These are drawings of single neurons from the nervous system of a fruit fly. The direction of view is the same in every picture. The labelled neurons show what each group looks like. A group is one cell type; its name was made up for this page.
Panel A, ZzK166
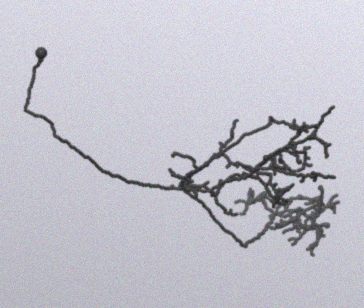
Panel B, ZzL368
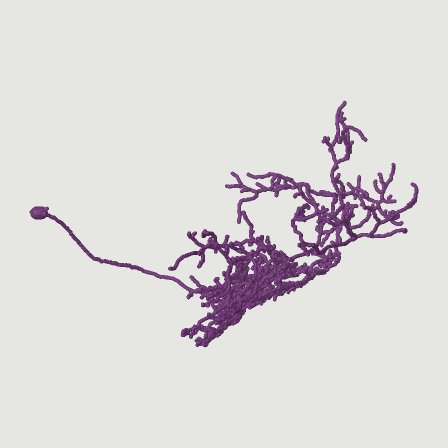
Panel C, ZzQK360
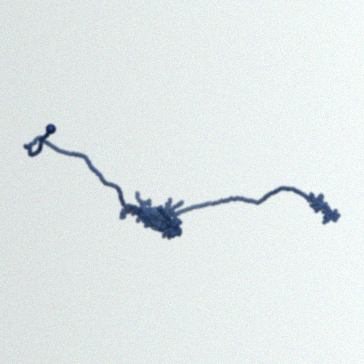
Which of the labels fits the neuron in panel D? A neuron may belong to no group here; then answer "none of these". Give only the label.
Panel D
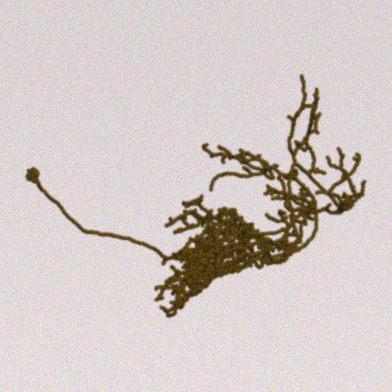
ZzL368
